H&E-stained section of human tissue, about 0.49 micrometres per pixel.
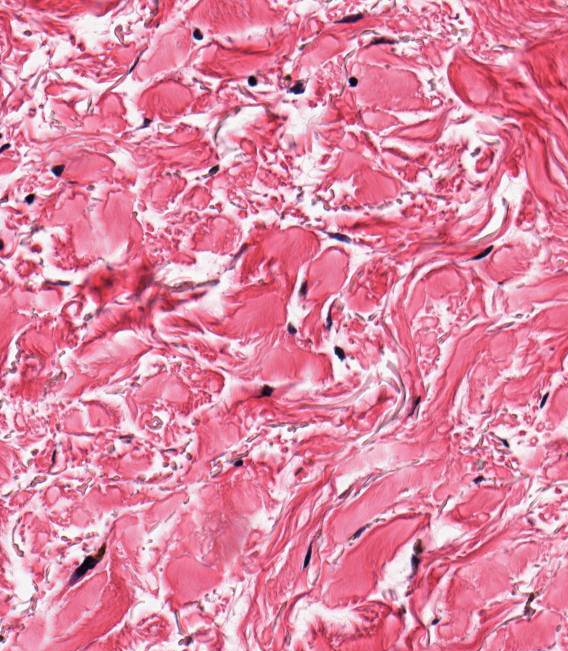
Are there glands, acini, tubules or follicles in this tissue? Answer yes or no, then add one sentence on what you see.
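No. No epithelium or glands are present anywhere in the field.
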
